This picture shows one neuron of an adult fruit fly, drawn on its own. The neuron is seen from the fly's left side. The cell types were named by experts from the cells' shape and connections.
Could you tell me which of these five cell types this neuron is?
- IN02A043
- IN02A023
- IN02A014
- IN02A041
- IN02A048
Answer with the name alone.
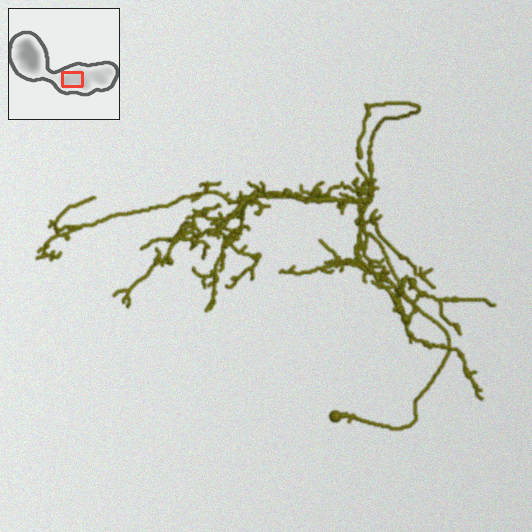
IN02A023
